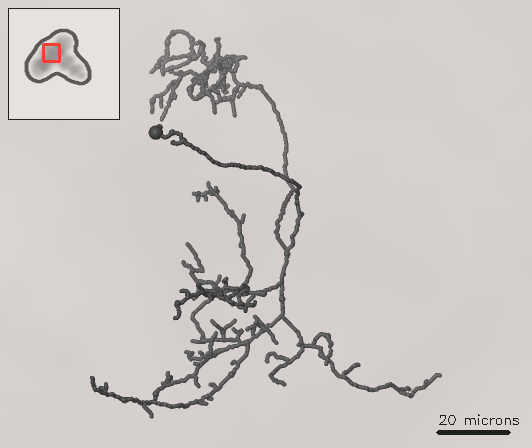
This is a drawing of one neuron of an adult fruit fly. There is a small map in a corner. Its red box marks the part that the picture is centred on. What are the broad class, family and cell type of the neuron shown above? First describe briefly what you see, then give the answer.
By the scale bar it is about 110 microns tall in this view. Dozens of branch ends can be seen. Its broad class is central-brain intrinsic neuron. Its family is hemilineage CREa2_ventral. Its cell type is LAL032.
